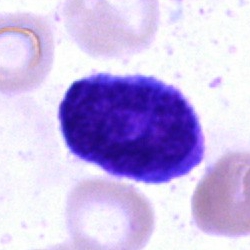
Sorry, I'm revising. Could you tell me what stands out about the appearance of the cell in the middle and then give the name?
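Nucleus: it takes up almost the whole cell. Granules: none visible. Vacuoles: no clear ones in the cell. Edge: slightly uneven, not perfectly smooth. Name: blast.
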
